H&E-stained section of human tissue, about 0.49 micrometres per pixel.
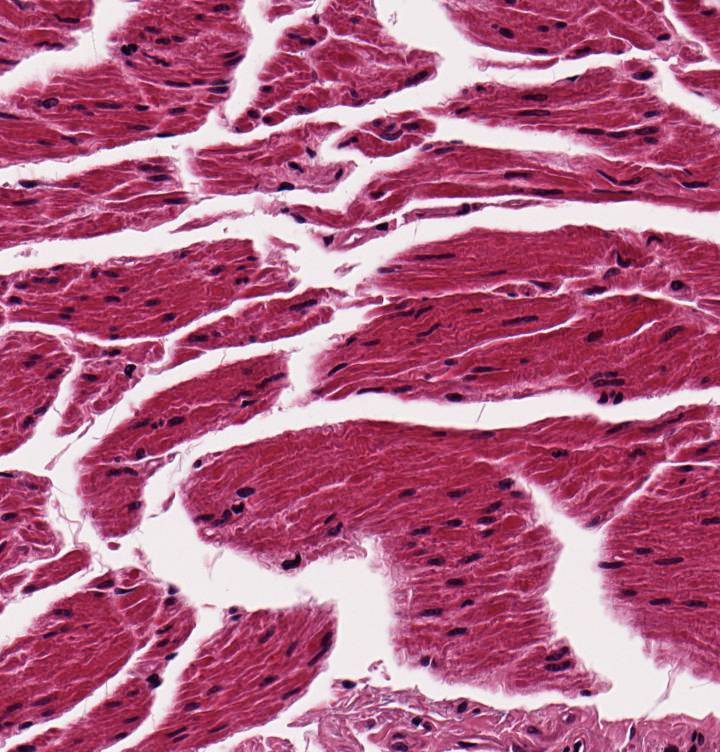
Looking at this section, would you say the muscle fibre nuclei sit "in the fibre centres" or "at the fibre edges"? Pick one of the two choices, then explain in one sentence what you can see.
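In the fibre centres. The oval dark nuclei lie inside the fibres rather than crowded at their edges.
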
